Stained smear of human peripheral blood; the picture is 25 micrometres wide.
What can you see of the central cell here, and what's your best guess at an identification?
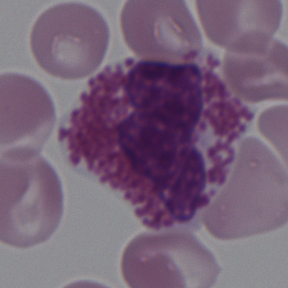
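The nucleus, as I follow its sides, is split into lobes by indentations, and its chromatin is dense and dark purple. The granules look much alike in size. Between them, what little cytoplasm shows is pale. So the cell is an eosinophil.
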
